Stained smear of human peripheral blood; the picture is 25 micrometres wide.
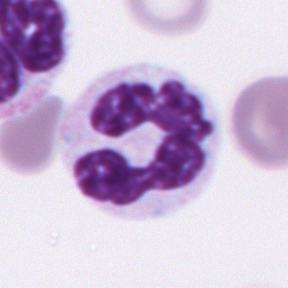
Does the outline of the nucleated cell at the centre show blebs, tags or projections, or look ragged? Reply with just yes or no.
No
